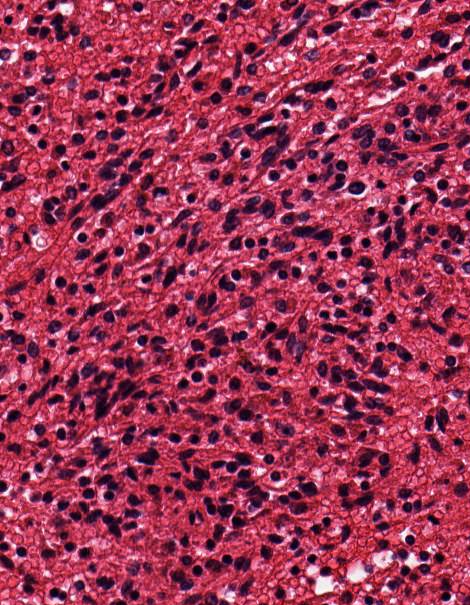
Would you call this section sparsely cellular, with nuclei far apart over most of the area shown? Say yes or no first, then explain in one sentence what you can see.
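No. The whole field is a densely cellular sheet with no glands, tubules or epithelium.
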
